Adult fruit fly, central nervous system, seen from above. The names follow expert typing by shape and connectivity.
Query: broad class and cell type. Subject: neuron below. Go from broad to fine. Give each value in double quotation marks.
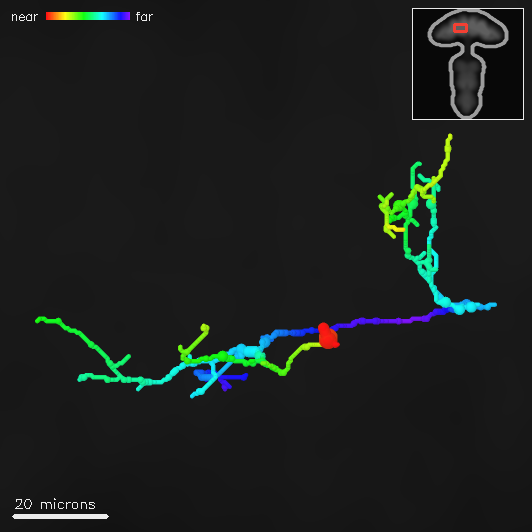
"central-brain intrinsic neuron", "CB2295"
